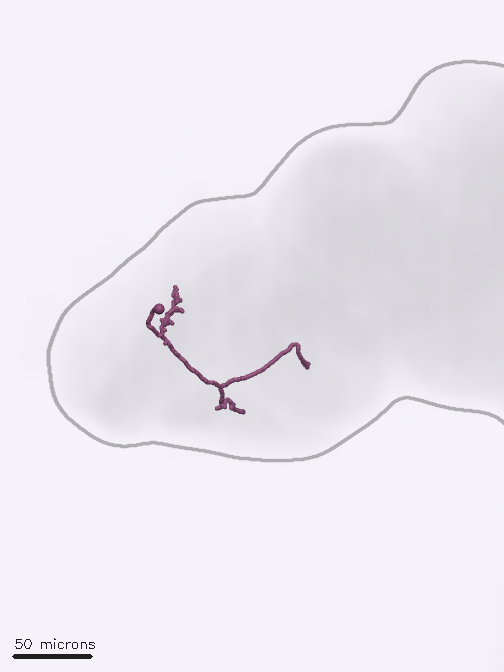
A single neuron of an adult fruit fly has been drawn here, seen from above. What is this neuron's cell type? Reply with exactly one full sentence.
As a matter of cell type, the neuron is TmY9b.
